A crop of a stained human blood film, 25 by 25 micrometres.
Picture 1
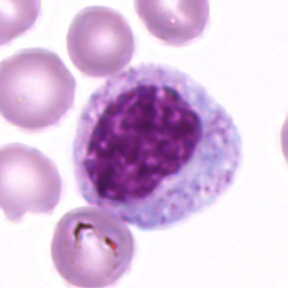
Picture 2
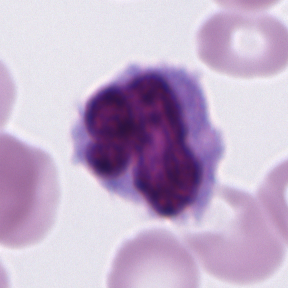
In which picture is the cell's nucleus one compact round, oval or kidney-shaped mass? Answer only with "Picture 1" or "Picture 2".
Picture 1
